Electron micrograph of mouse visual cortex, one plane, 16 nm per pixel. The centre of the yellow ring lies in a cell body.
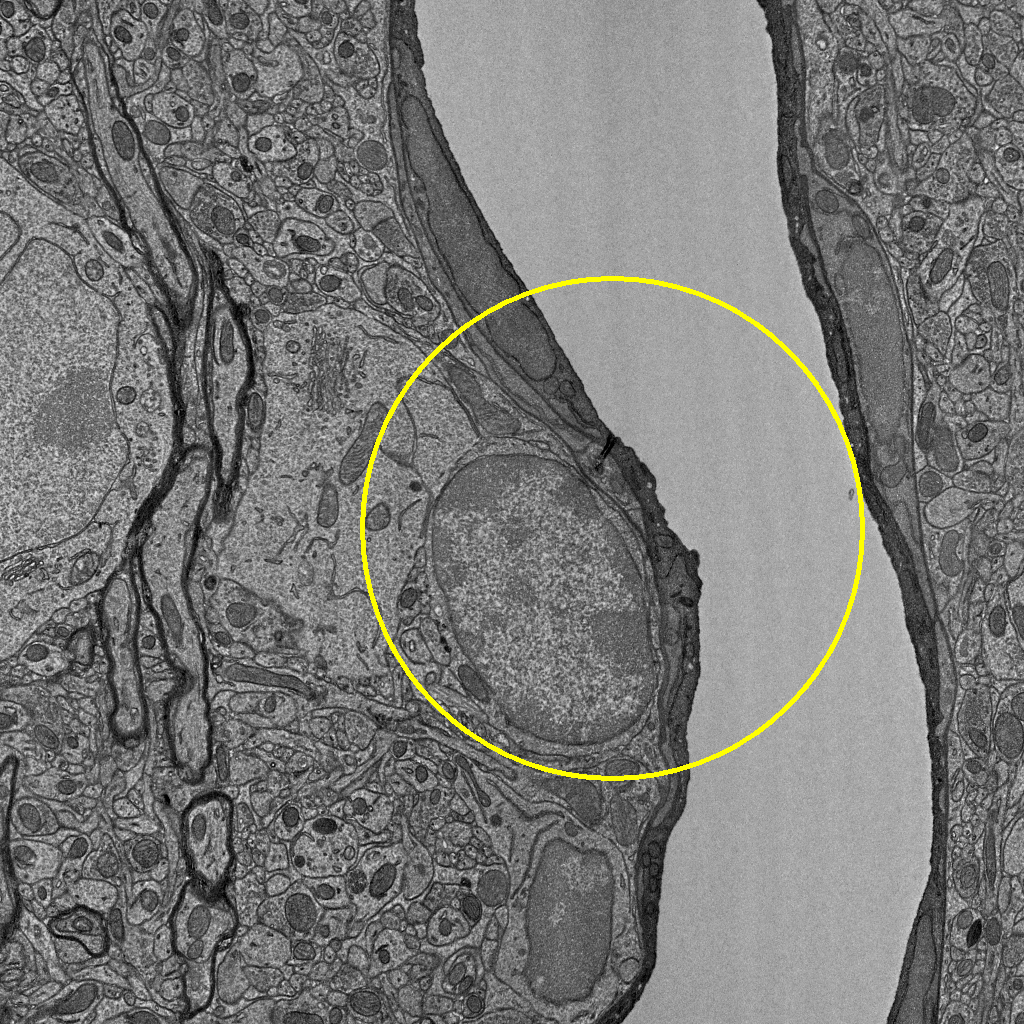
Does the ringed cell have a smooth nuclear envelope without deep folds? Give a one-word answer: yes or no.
Yes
